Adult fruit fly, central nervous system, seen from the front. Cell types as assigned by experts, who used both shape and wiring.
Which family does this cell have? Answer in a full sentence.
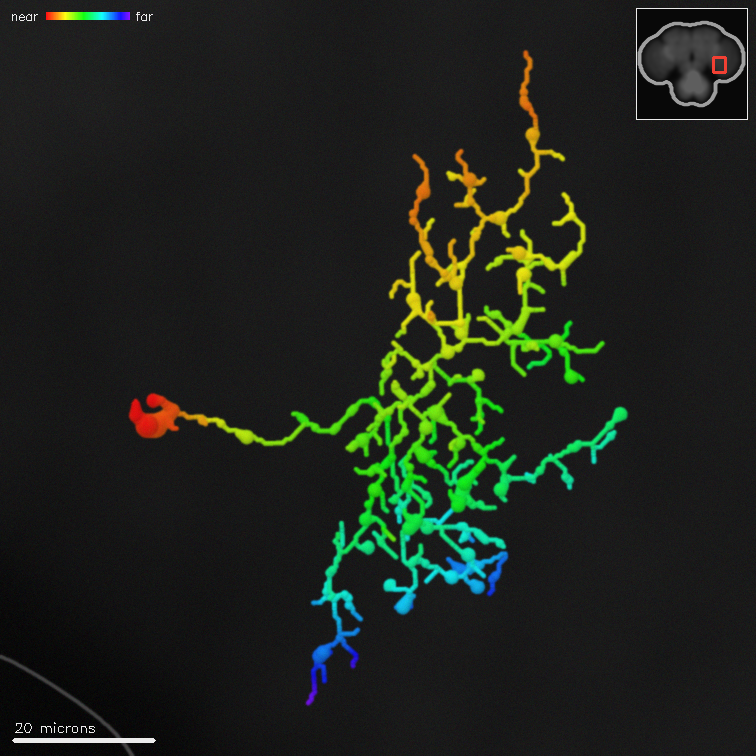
The family is Cm.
